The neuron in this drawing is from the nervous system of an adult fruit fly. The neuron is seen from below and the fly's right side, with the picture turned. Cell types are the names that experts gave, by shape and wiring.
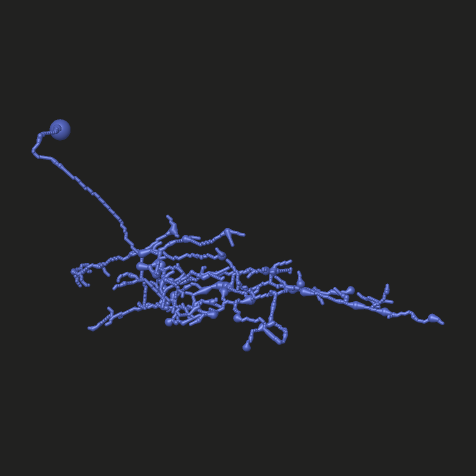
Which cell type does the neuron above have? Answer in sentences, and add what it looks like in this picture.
Its cell type is Cm7. Its broad class is optic-lobe intrinsic neuron. The cell body can be seen at the upper left of the picture. Dozens of branch ends can be seen.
